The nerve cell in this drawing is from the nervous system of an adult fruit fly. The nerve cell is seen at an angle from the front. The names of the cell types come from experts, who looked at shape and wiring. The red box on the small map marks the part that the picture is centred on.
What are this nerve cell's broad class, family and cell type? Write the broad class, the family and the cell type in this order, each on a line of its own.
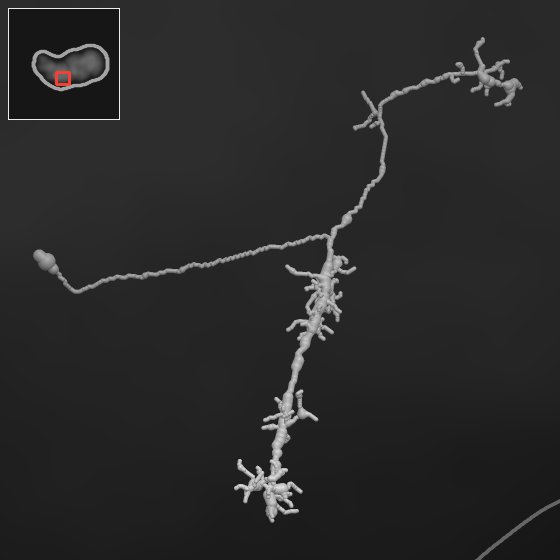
optic-lobe intrinsic neuron
T
T2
